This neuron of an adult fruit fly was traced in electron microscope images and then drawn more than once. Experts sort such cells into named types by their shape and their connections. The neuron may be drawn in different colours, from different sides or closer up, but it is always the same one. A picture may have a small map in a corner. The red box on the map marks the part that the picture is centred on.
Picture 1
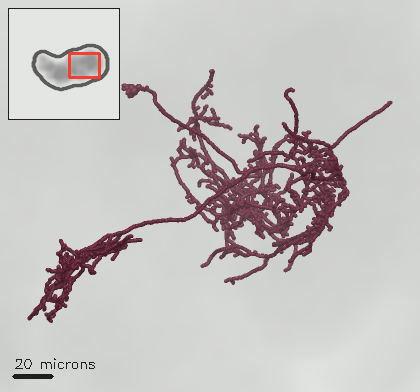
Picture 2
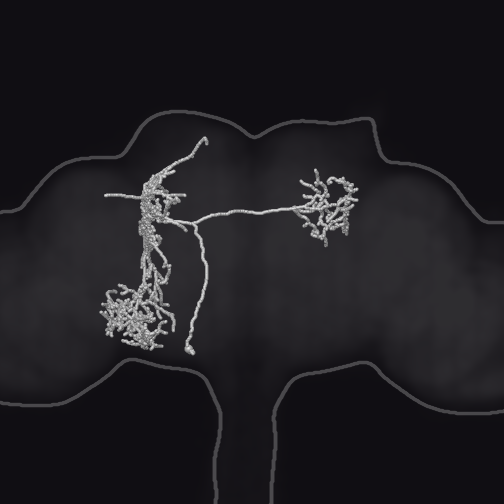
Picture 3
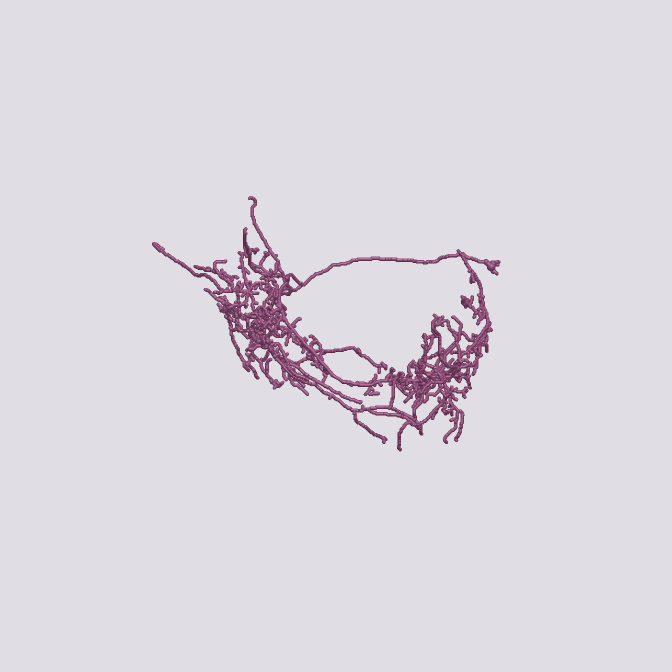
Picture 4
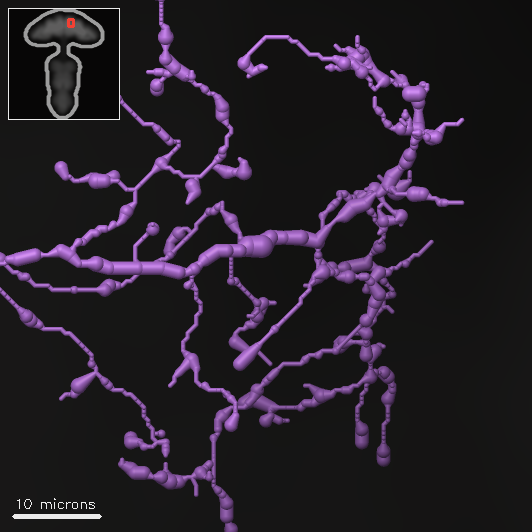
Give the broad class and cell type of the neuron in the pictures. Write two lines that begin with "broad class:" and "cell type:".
broad class: central-brain intrinsic neuron
cell type: LAL157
